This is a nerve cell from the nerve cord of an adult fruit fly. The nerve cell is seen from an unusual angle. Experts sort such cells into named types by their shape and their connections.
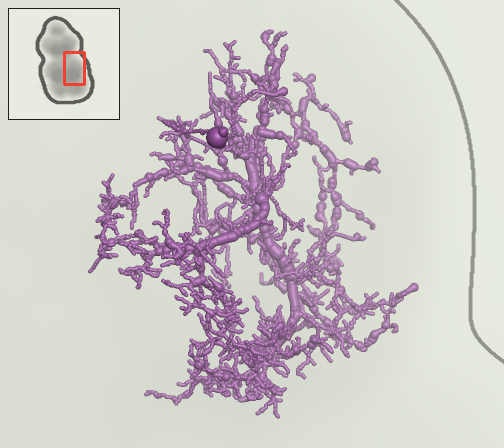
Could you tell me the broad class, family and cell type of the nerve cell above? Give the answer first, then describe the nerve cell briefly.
It is a nerve-cord intrinsic neuron. Its family is hemilineage 20A.22A. The cell type is IN20A.22A006. More than a hundred branch ends can be seen. As drawn here it is about as wide as it is tall.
